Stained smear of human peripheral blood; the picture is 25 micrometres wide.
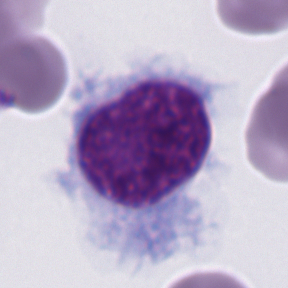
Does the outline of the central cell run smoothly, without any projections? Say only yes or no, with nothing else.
No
